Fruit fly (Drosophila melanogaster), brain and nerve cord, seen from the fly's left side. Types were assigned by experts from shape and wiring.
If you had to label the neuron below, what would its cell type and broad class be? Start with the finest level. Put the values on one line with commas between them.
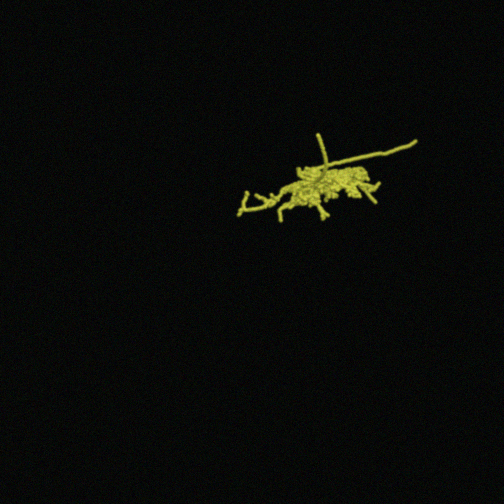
ENXXX128, efferent neuron of the nerve cord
